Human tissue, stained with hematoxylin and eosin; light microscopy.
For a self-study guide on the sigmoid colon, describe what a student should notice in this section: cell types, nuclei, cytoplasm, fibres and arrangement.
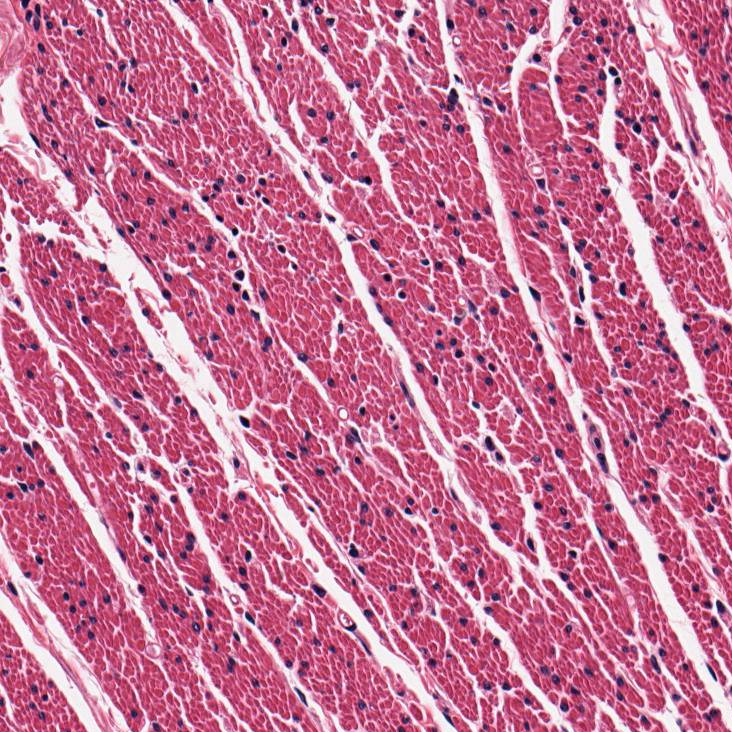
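What strikes me first is that the fibres branch and join their neighbours, so together they form a connected network. Their cytoplasm stains a deep red-pink everywhere in the field. Narrow white clefts separate bundles of fibres, running parallel to them. I don't find any fat cells here.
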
